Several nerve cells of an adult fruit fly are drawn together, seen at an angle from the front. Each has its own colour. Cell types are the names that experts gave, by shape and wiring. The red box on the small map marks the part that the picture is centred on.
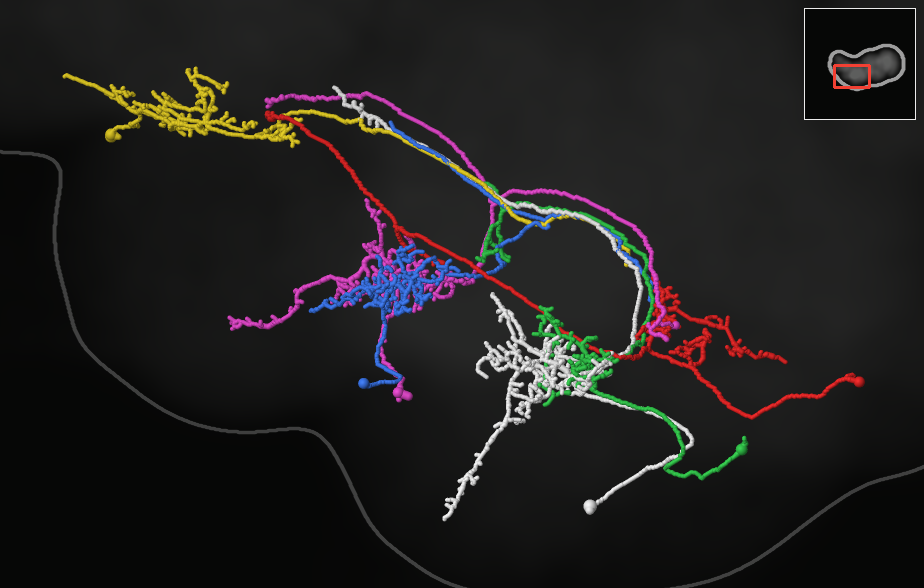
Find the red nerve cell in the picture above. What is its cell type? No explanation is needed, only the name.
IN10B043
